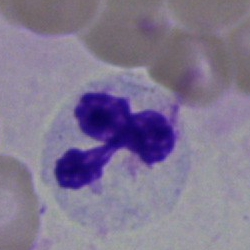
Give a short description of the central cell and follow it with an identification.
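Starting with the chromatin: it is dark purple and coarsely clumped. Next, the nucleus: no nucleoli are visible in it. Then the cytoplasm, which is abundant and pale lilac-grey. A final check of the cytoplasm finds no vacuoles. The central cell is a segmented neutrophil.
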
